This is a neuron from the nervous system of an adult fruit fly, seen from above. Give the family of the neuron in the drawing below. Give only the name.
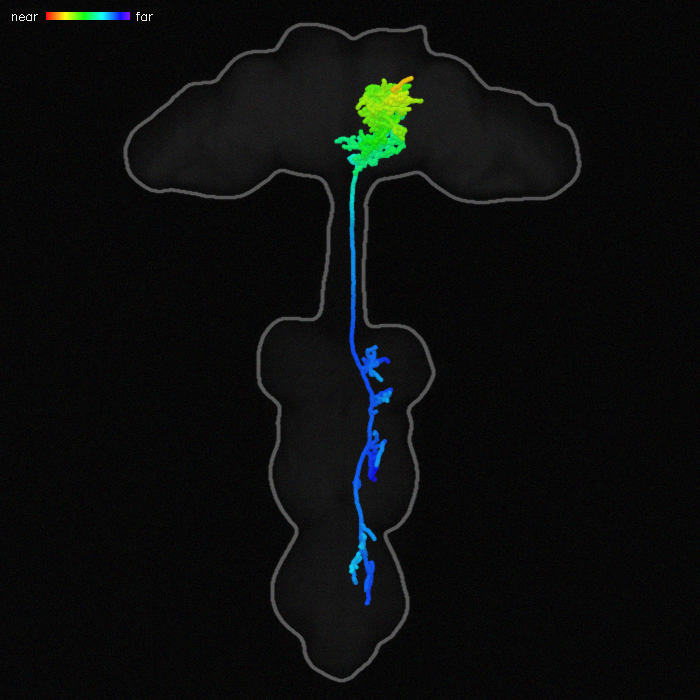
hemilineage LB3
